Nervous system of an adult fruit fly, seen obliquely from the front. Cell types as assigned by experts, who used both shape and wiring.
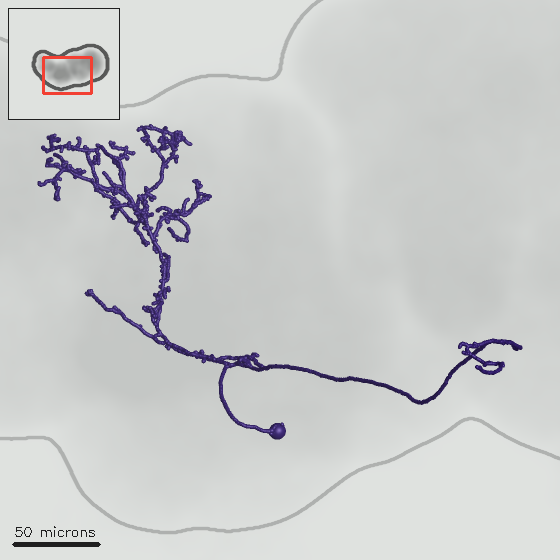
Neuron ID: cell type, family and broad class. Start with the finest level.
AN08B047; hemilineage 08B; ascending neuron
